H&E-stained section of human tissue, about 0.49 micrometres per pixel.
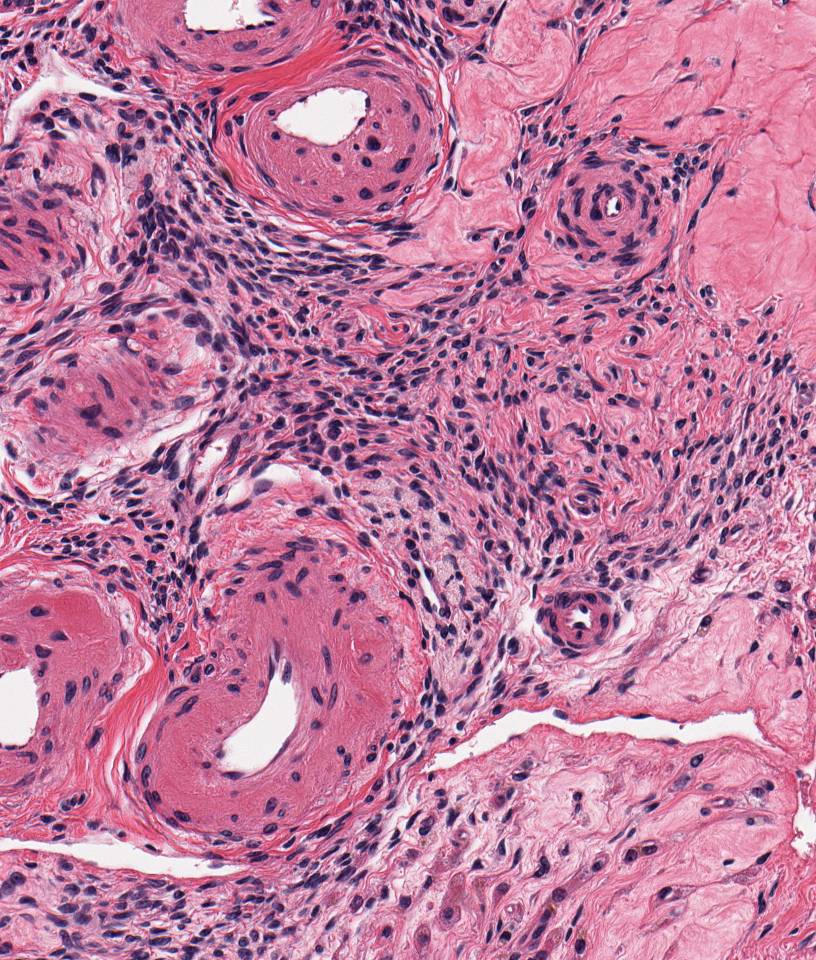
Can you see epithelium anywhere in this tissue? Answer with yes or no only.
No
